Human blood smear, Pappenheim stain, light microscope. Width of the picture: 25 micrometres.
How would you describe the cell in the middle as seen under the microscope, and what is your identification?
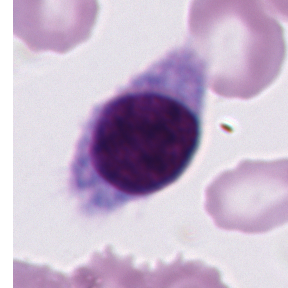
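Elongated in shape, the cell tapers toward the upper right. Its nucleus is round to oval, with neither an indentation nor lobes, and shows no visible nucleoli. The cytoplasm has a fine mottled texture but lacks coarse granules. It is a hairy cell.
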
